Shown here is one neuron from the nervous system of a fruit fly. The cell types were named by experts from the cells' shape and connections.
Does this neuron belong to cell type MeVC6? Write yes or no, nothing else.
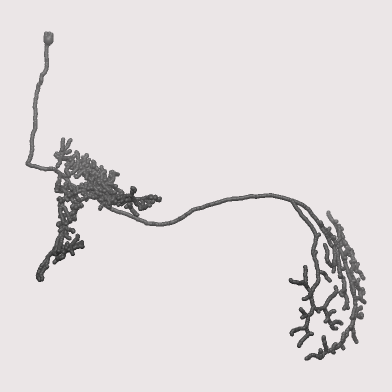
yes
